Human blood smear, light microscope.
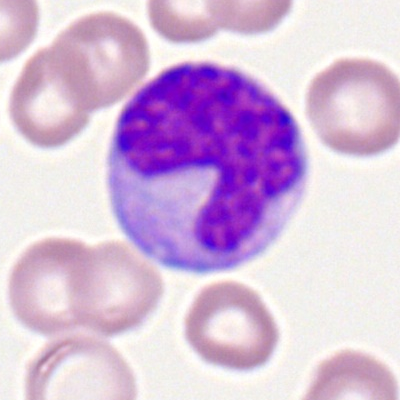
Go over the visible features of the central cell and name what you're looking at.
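The nucleus is deeply indented, its notch opening toward the lower left. It fills the upper part of the cell and sends a limb down the right side. Its chromatin is clumped into dark purple patches with paler spaces between them. Most of the cytoplasm lies in the lower left, within the nuclear notch. It is a monocyte.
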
